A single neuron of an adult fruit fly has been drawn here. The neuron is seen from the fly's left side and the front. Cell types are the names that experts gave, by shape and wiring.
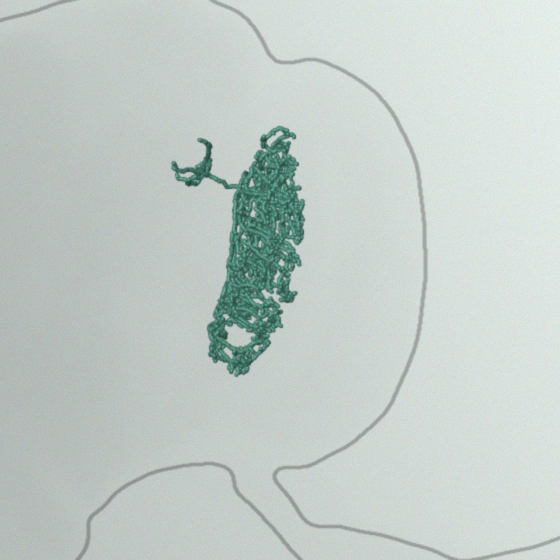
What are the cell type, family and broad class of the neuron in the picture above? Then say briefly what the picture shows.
Its cell type is LT65. The family is LT. This is a visual projection neuron. In this view it is taller than it is wide.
